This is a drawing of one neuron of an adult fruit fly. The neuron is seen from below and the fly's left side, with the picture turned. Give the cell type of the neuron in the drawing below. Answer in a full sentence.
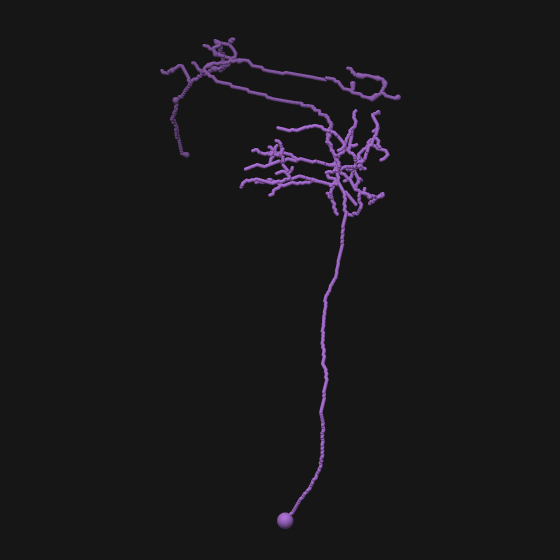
The cell type is FS1B_a.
